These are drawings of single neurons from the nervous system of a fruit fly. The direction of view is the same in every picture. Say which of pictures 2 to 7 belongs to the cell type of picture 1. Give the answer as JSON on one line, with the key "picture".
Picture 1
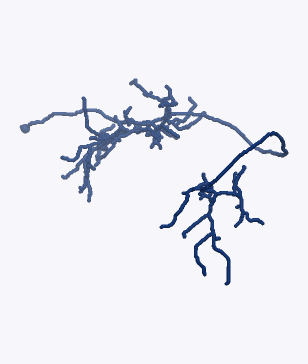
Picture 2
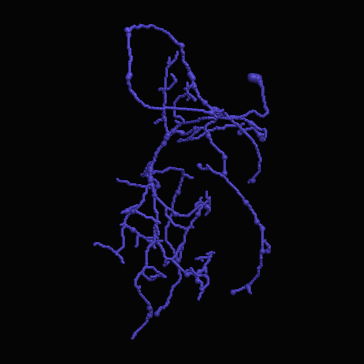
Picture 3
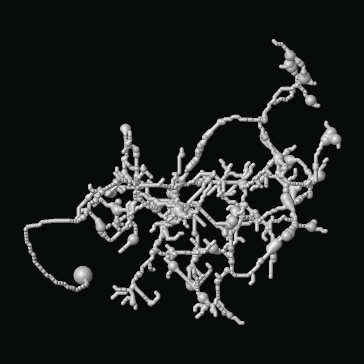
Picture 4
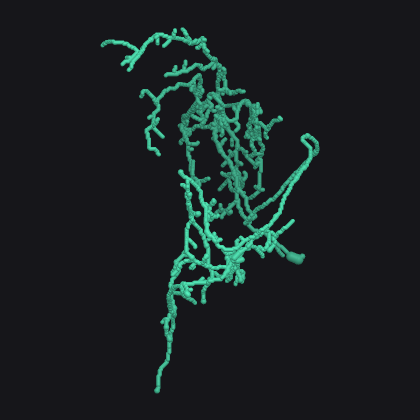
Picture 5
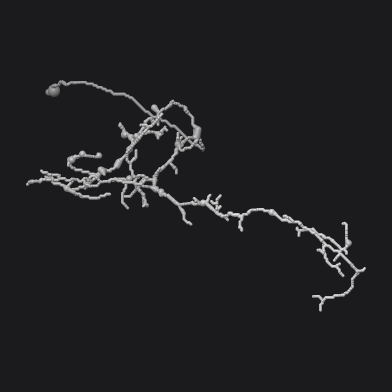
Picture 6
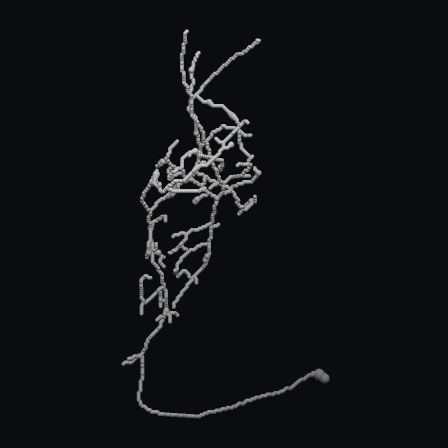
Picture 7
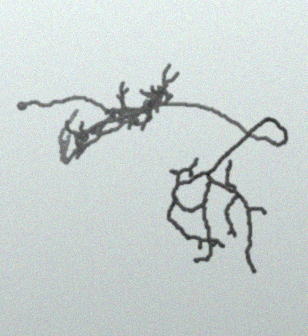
{"picture": 7}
